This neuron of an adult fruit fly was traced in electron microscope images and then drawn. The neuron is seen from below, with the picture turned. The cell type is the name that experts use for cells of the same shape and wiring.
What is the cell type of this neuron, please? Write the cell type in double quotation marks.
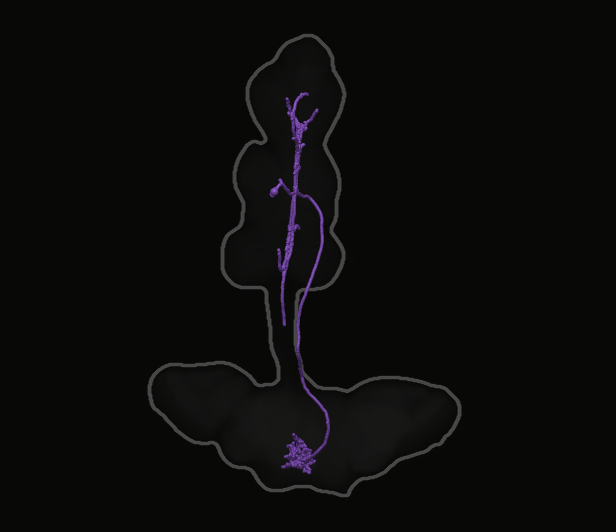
"AN27X018"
